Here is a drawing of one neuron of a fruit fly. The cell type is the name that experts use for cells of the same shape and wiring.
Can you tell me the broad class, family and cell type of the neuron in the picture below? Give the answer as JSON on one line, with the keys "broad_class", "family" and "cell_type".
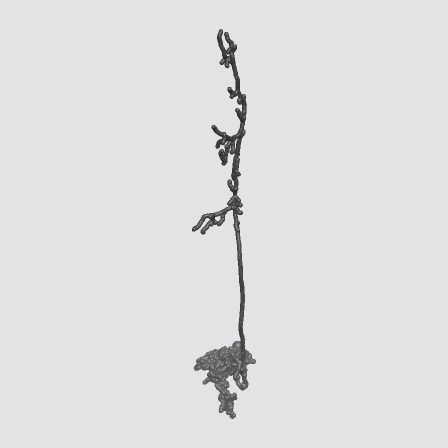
{"broad_class": "descending neuron", "family": "hemilineage PSp2", "cell_type": "DNp102"}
